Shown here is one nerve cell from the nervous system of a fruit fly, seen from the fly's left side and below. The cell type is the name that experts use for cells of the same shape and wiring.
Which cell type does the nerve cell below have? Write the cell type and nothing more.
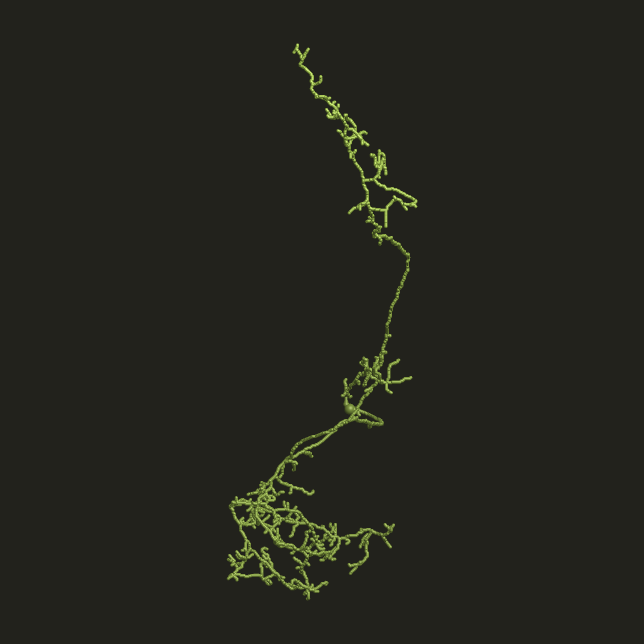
CB1116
